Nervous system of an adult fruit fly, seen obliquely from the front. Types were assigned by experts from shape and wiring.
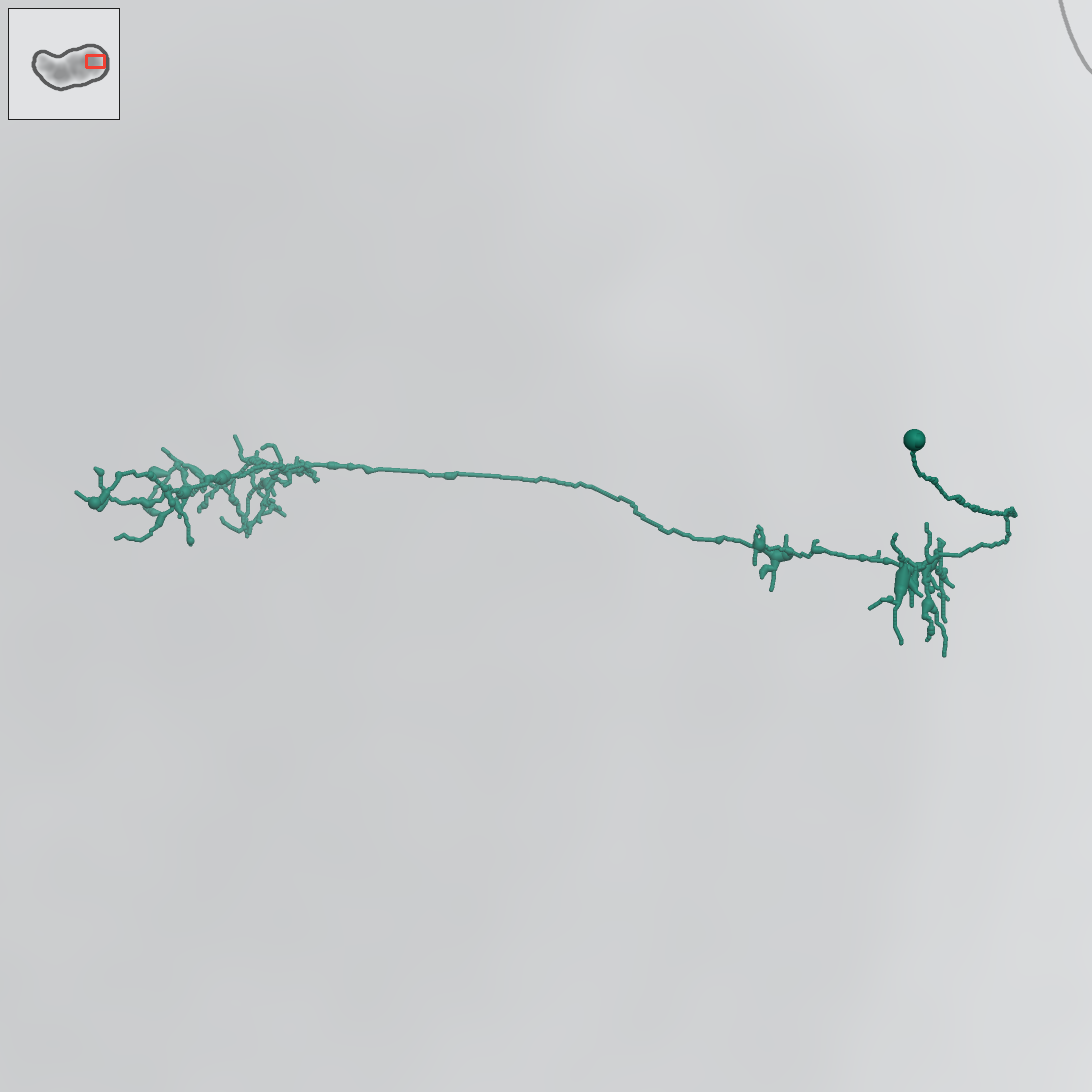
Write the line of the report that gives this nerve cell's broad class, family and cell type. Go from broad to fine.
optic-lobe intrinsic neuron; TmY; TmY4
